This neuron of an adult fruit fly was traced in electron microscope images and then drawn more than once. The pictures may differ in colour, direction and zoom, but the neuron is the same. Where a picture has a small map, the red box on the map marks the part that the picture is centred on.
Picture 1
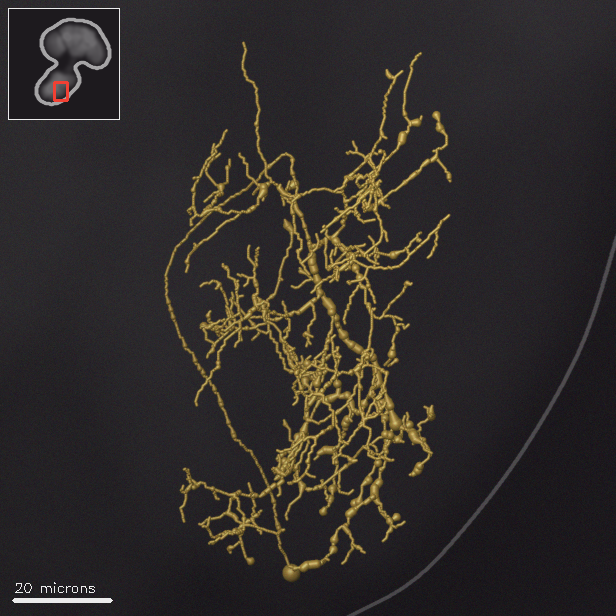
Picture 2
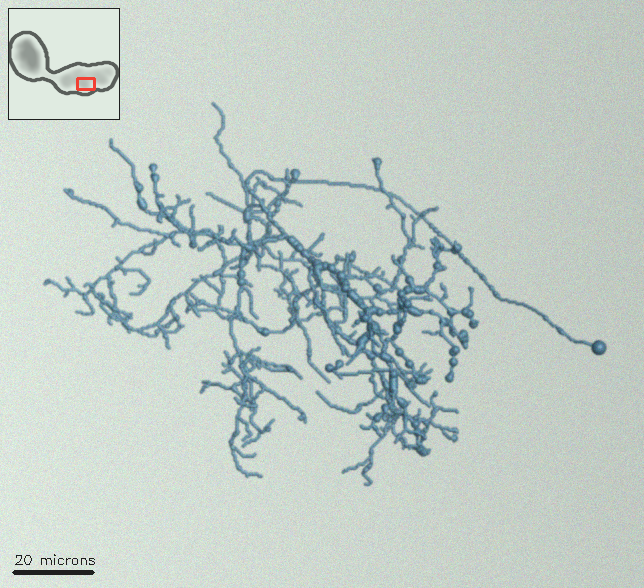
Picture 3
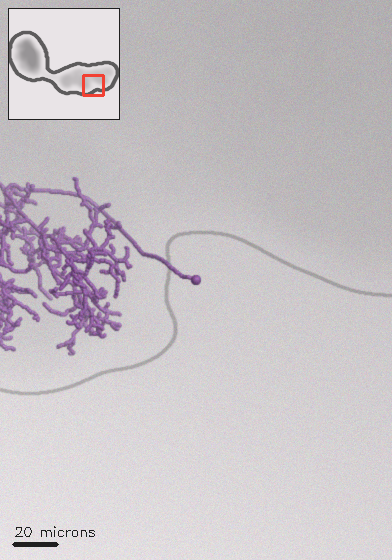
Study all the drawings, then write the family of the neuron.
hemilineage 21A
